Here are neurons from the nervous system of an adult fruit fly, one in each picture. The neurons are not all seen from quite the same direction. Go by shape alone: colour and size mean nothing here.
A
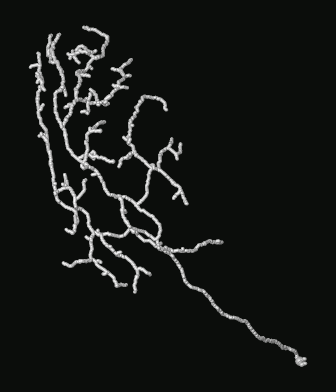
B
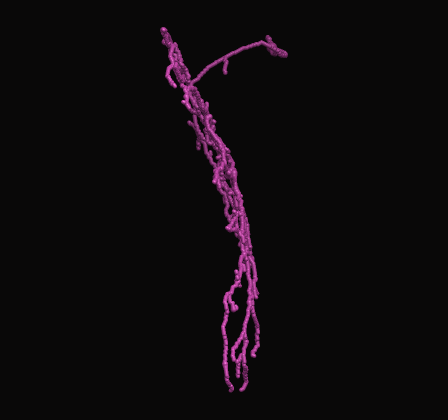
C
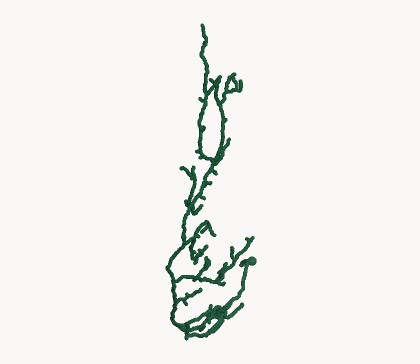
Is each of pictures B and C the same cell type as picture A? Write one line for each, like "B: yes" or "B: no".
B: no
C: yes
